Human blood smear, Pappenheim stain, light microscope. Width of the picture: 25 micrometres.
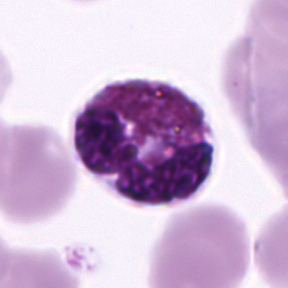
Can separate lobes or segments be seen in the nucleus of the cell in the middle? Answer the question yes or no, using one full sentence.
Yes, the nucleus has been split into separate lobes or segments.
